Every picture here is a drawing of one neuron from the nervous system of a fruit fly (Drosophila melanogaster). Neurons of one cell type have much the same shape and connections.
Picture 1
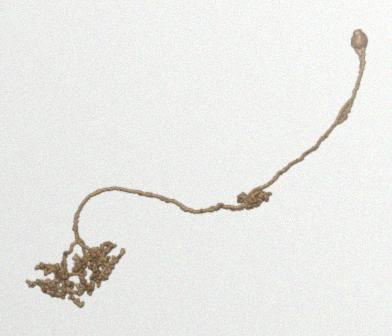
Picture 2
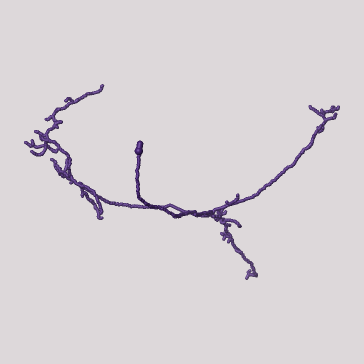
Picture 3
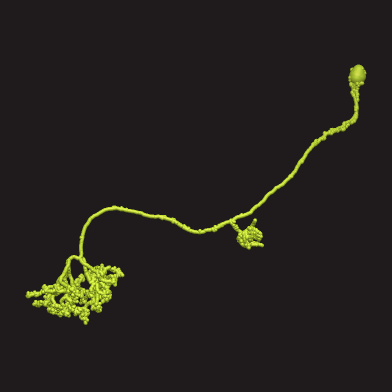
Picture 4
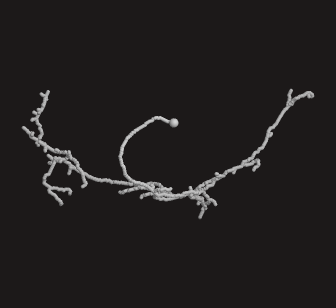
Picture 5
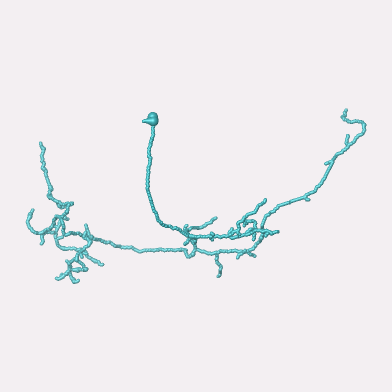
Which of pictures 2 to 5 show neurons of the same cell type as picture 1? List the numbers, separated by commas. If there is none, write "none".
3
